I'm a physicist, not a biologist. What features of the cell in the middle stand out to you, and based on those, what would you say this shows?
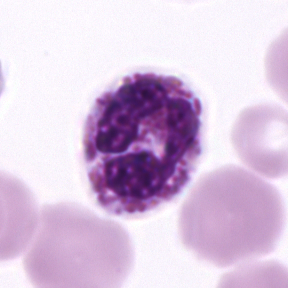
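See how the nucleus splits into two large lobes, one above the other, with a pale gap between them in the centre of the cell? The cytoplasm's packed with coarse, round, reddish granules, all of fairly even size. So that's an eosinophil.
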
